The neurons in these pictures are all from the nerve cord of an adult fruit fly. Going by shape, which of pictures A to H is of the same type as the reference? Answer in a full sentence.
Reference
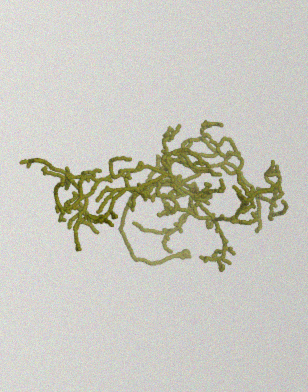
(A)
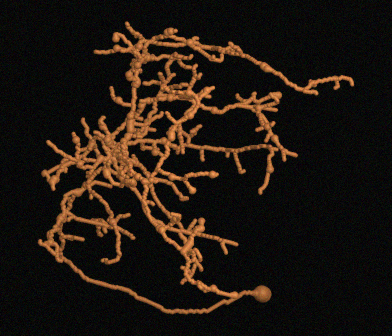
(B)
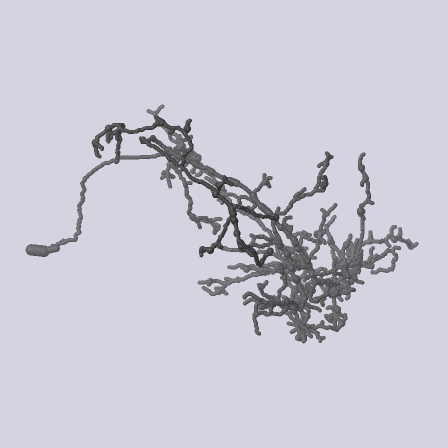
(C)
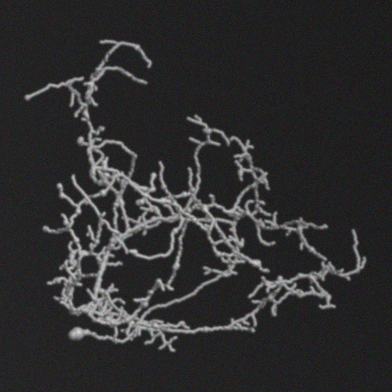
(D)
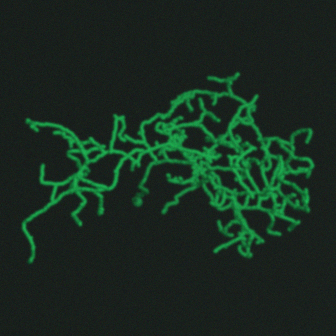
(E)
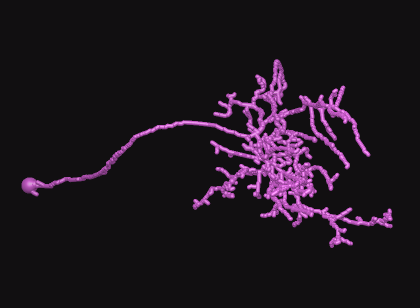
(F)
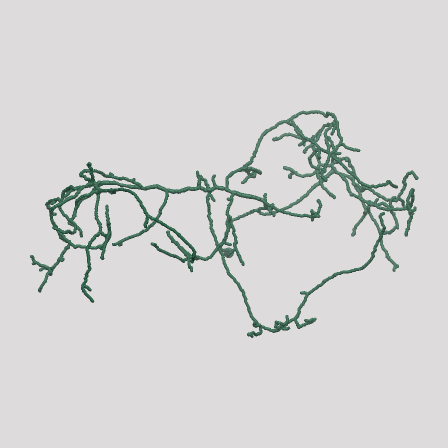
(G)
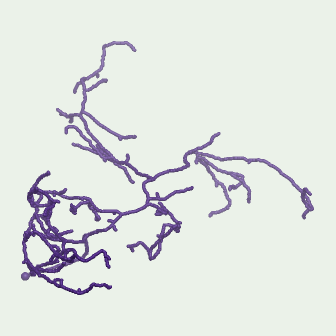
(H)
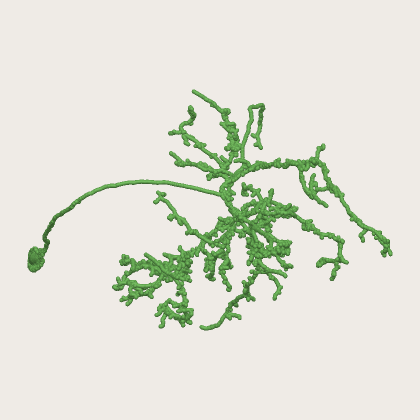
Picture D is of the same cell type.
